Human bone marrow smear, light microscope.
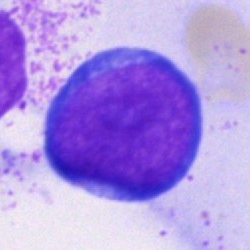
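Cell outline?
Round and smooth; no projections or blebs on the surface.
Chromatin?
Fine, evenly spread, no coarse clumps.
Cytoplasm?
Thin deep-blue rim around the nucleus.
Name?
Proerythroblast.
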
